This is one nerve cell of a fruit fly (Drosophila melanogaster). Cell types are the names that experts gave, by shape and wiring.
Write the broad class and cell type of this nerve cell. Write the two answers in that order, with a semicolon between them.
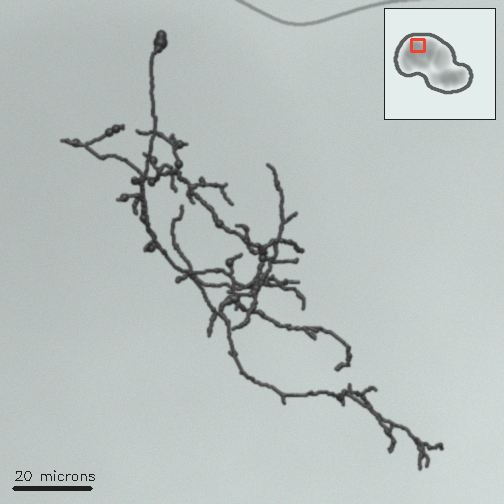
central-brain intrinsic neuron; SMP438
